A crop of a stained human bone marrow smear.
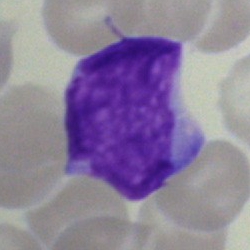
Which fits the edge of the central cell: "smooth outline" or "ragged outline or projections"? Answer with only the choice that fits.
Ragged outline or projections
